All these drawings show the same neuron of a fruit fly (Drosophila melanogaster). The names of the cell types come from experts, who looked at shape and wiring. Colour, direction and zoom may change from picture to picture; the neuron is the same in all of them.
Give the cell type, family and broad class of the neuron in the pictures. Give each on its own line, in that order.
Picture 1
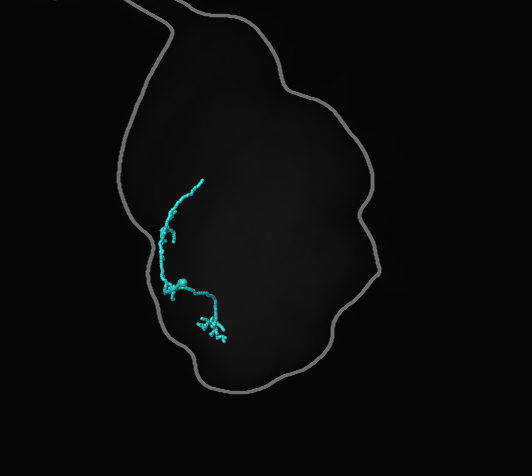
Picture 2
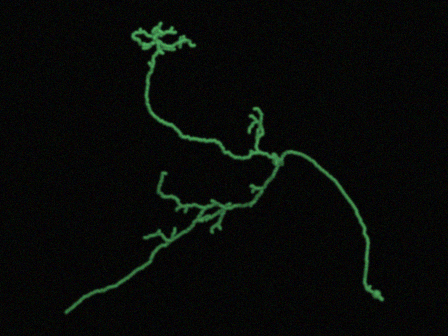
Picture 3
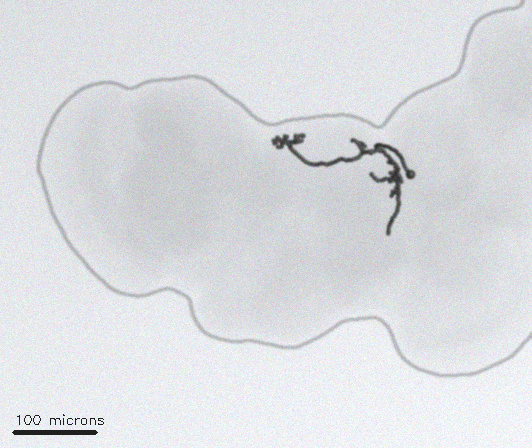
SMP228
hemilineage SLPpl1
central-brain intrinsic neuron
